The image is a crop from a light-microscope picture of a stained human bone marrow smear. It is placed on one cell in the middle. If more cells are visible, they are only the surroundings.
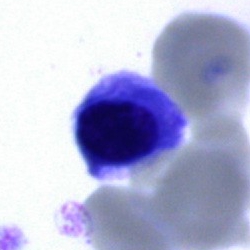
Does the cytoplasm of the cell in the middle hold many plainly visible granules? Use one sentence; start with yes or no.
No, not a single granule can be seen in its cytoplasm.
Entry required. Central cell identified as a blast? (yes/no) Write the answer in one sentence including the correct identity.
No, what occupies the middle of the crop is an erythroblast and not a blast.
